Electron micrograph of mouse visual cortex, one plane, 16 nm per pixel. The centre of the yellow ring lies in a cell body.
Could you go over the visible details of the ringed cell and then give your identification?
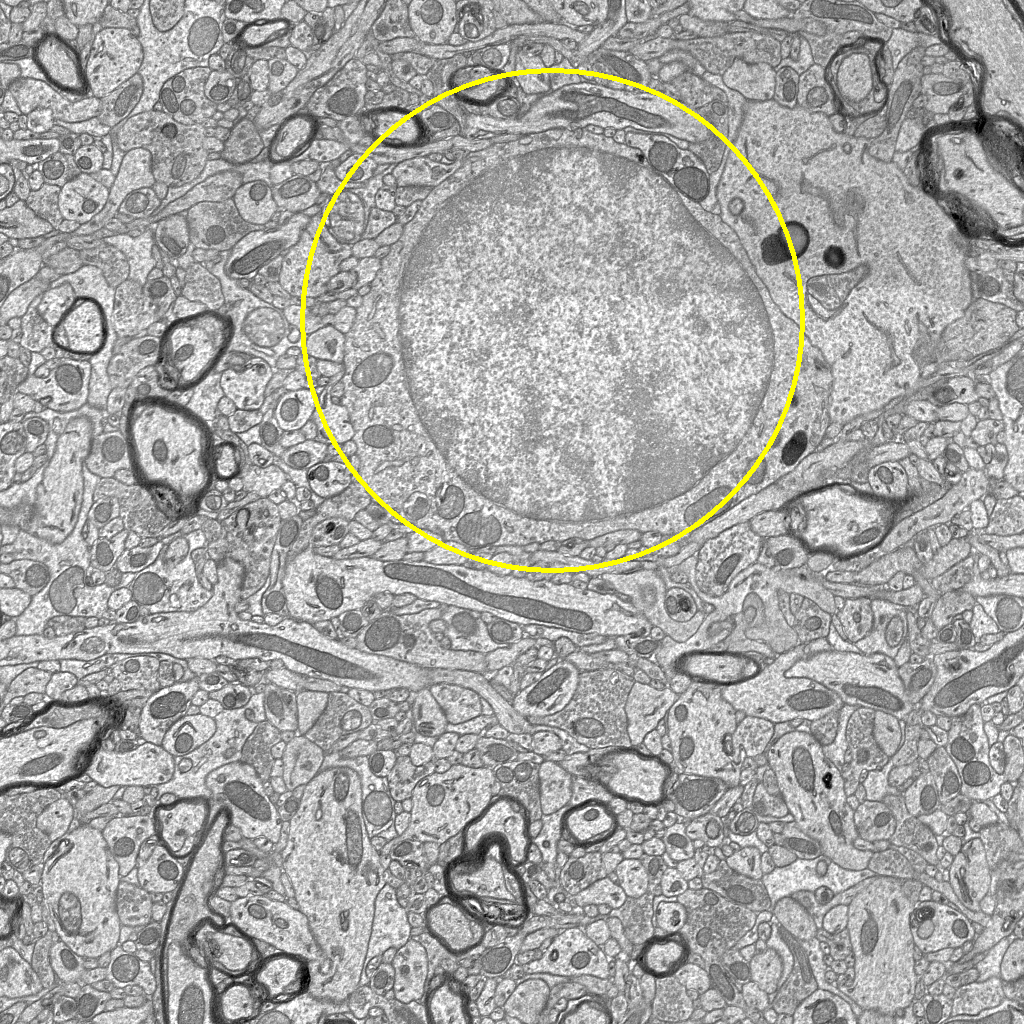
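Looking inside the ring, I see a large nucleus, round to slightly oval, with its whole outline showing. The envelope runs smoothly; I can't find any infoldings. Across the nucleus the chromatin looks mottled, darker grey patches spread among paler areas. I search for a distinct nucleolus and see none. The ringed cell is an oligodendrocyte.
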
